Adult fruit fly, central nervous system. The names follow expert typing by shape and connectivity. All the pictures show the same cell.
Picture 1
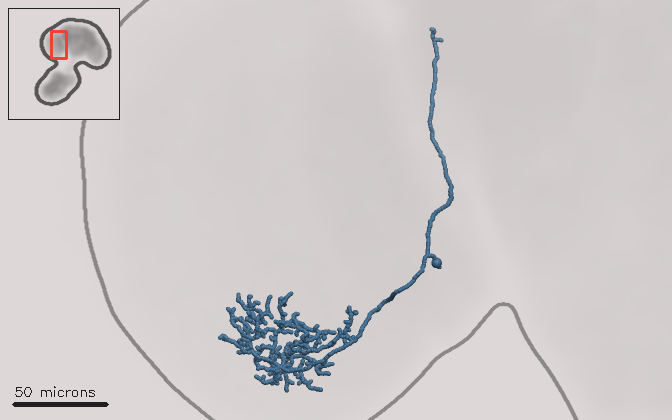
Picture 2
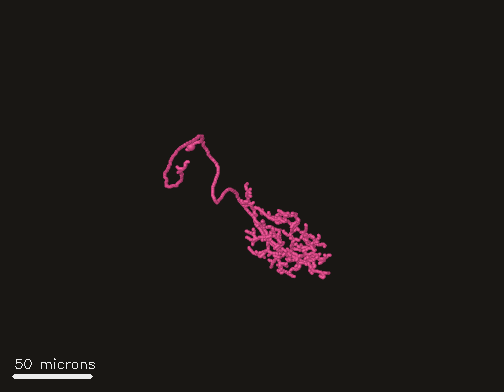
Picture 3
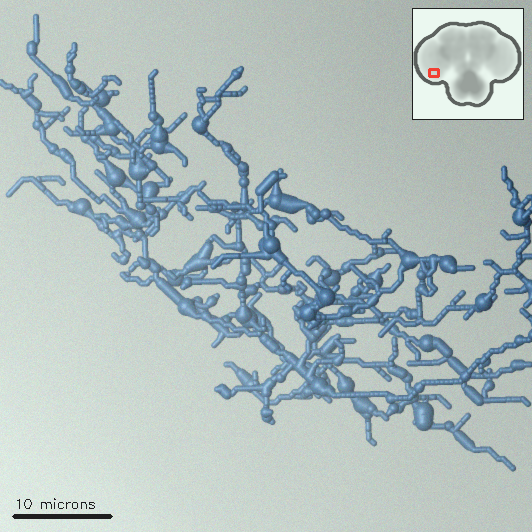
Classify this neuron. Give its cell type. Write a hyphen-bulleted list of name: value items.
- cell type: MeVP3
